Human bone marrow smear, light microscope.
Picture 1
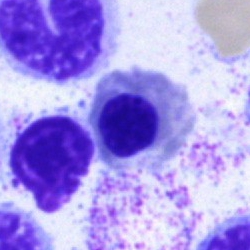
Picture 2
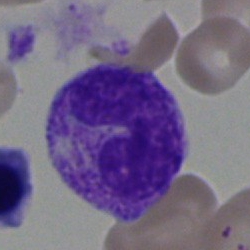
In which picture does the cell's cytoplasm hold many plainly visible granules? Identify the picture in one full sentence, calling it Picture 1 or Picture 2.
Within the cytoplasm of the cell in picture 2, many granules are visible.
